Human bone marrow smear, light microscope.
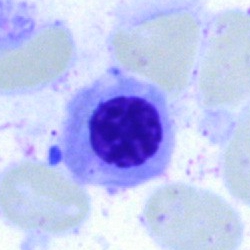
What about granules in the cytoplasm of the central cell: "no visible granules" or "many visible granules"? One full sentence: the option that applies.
There is no granule to be seen in the cytoplasm of this cell.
